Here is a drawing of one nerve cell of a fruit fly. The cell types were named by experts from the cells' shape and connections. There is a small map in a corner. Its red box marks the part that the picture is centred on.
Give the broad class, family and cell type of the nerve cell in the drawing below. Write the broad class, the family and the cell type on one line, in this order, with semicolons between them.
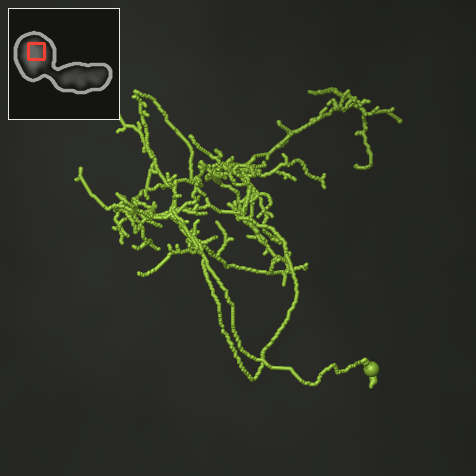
central-brain intrinsic neuron; hemilineage VPNp&v1_ventral; CL282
